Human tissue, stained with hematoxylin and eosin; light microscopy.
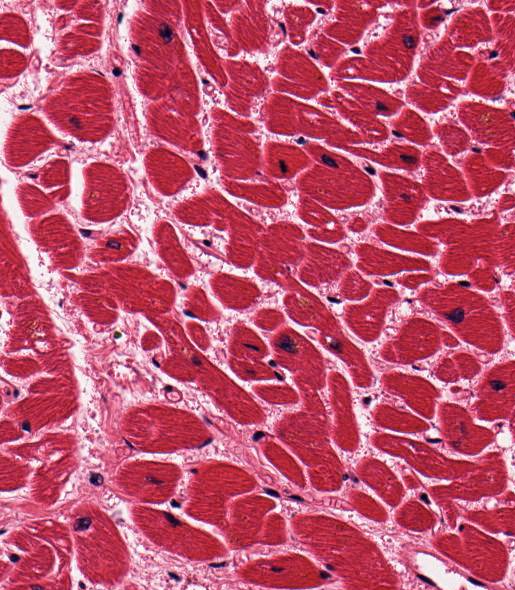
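Left ventricle of the heart. Most muscle fibres are cut across or obliquely, giving rounded, irregular profiles rather than long parallel strands. Nucleated fibres show one dark oval central nucleus. Several profiles are irregular or branched rather than uniformly round and equal. Between fibres lies loose, pale pink fibrillar connective tissue with scattered small dark elongated nuclei.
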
